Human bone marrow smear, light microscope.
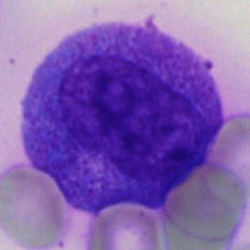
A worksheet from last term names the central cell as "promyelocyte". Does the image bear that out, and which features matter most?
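Yes, promyelocyte is right here. What settles it against myelocyte is the cytoplasm, which stains a deep blue-purple.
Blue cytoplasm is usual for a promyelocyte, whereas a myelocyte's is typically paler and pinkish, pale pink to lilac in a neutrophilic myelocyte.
The rest is just what you see: a broadly rounded outline flattened along the lower edge, a tiny knob projecting from the top edge, and no vacuoles. Three red cells touch the cell's lower border.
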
